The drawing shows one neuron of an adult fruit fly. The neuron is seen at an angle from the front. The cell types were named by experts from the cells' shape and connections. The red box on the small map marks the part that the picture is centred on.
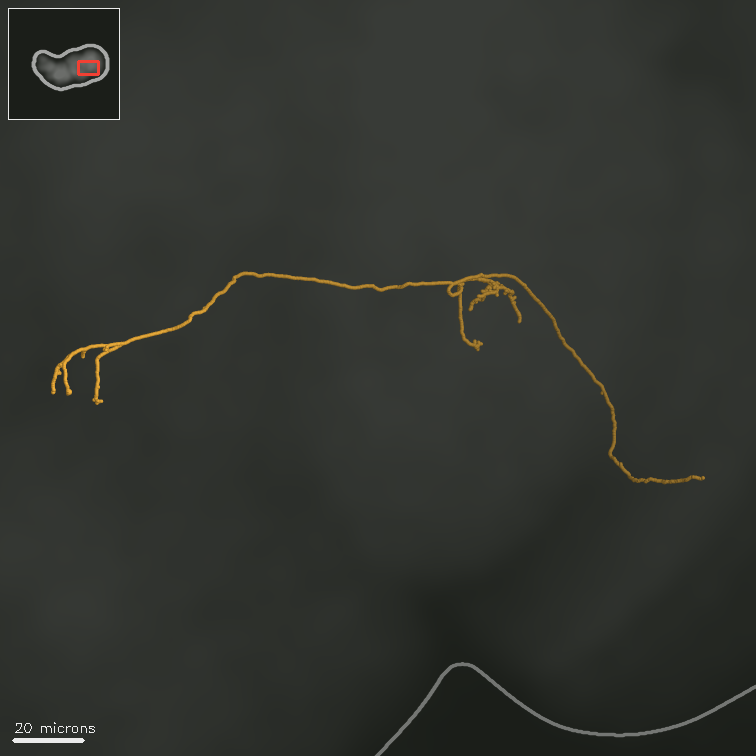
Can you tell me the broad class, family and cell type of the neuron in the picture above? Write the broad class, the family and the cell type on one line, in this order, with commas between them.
sensory neuron entering the brain, class olfactory, ORN_DL1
